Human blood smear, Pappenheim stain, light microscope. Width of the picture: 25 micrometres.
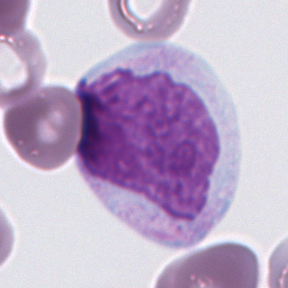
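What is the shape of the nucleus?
Its outline is irregular and indented.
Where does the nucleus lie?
Against the left side of the cell.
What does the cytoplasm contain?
Fine pinkish dust-like granules, scattered through pale grey-blue cytoplasm.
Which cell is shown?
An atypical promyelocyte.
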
